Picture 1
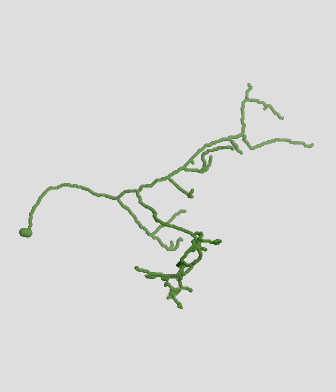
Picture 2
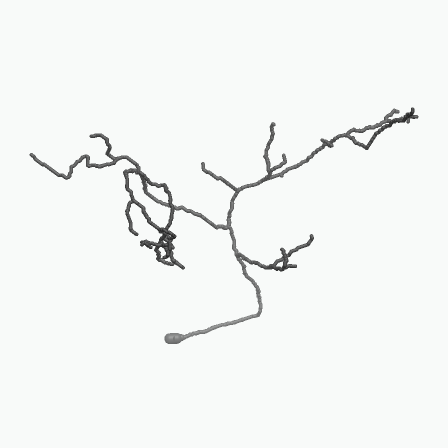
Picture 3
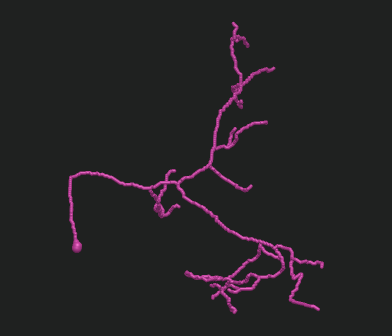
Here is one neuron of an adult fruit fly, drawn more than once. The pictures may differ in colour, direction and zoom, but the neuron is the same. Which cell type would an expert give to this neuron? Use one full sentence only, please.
This neuron is classified under the cell type PAM03.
